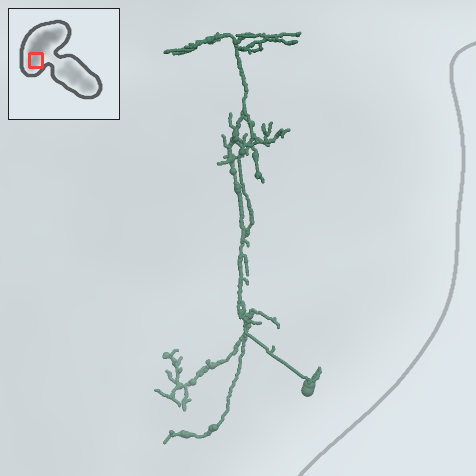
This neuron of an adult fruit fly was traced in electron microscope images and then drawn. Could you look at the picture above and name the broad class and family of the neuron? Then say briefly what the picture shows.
Its broad class is optic-lobe intrinsic neuron. The family is Y. It is in the brain and does not reach the nerve cord. The picture shows dozens of branch ends.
